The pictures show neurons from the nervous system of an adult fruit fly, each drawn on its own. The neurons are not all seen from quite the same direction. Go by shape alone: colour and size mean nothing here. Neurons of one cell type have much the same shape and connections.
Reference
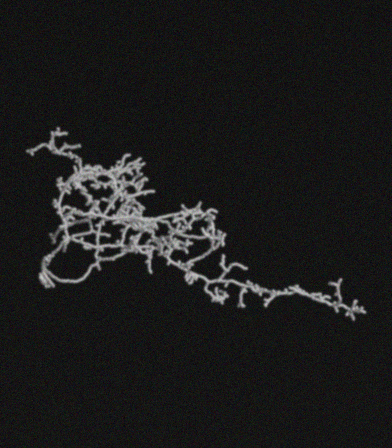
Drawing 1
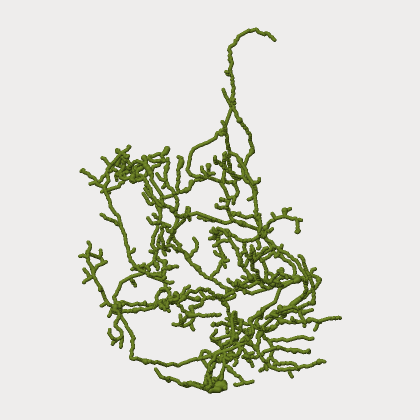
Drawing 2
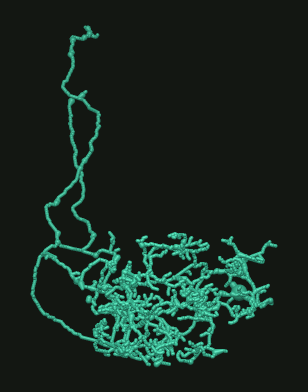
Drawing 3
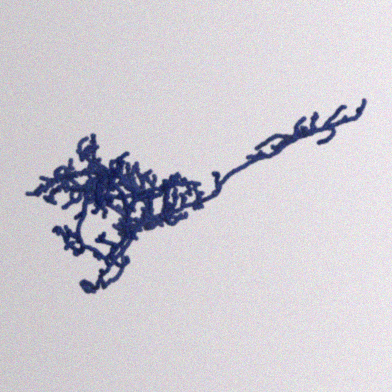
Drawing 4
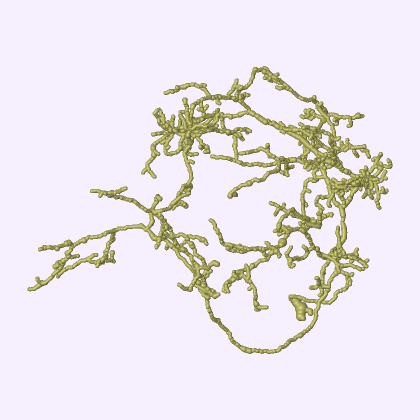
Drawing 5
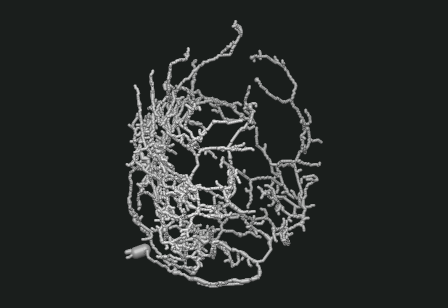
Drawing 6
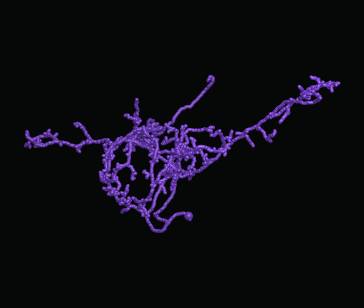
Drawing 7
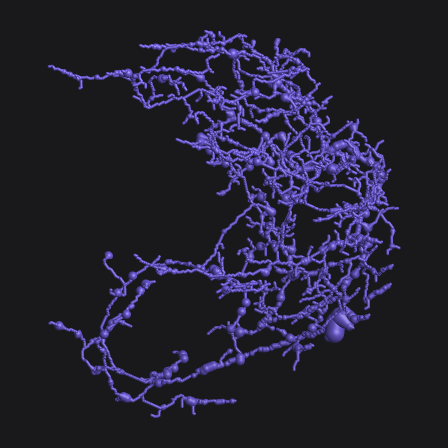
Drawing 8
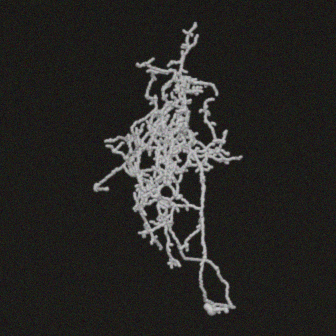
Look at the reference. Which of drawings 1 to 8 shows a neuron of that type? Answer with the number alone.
6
